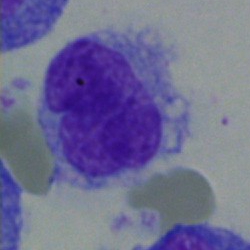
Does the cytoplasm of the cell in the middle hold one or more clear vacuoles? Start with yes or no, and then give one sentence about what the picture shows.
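Yes. Small clear vacuoles lie near the right edge of the cytoplasm.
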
